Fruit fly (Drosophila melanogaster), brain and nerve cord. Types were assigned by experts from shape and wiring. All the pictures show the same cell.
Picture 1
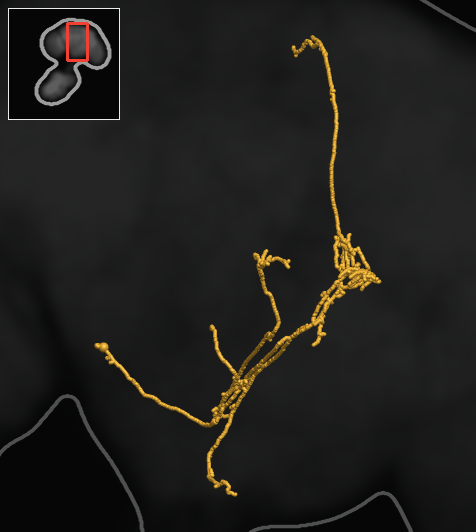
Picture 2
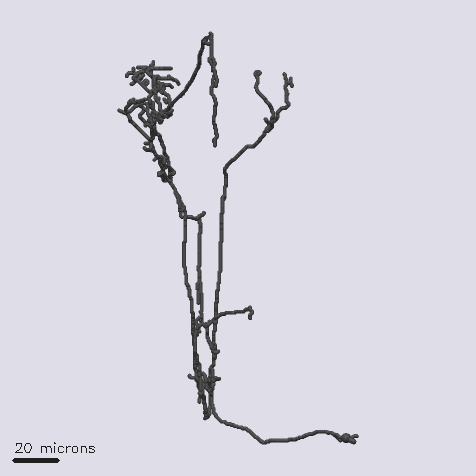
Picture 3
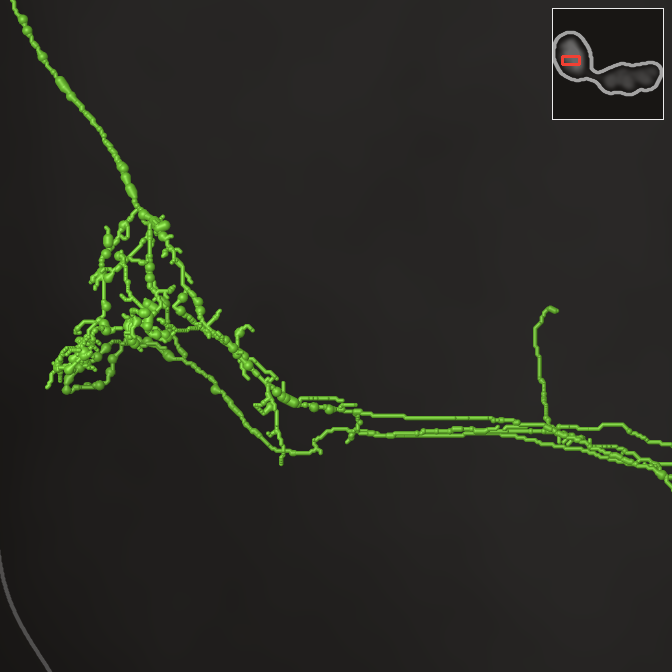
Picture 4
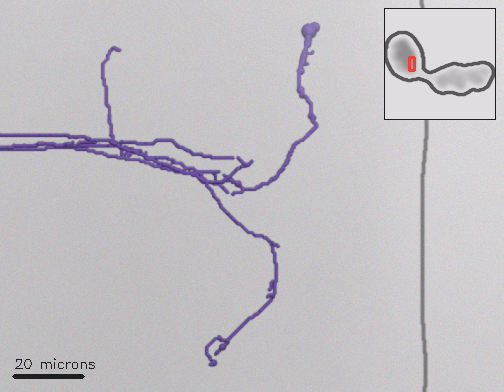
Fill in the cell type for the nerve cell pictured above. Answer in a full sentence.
The cell type is FLA018.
